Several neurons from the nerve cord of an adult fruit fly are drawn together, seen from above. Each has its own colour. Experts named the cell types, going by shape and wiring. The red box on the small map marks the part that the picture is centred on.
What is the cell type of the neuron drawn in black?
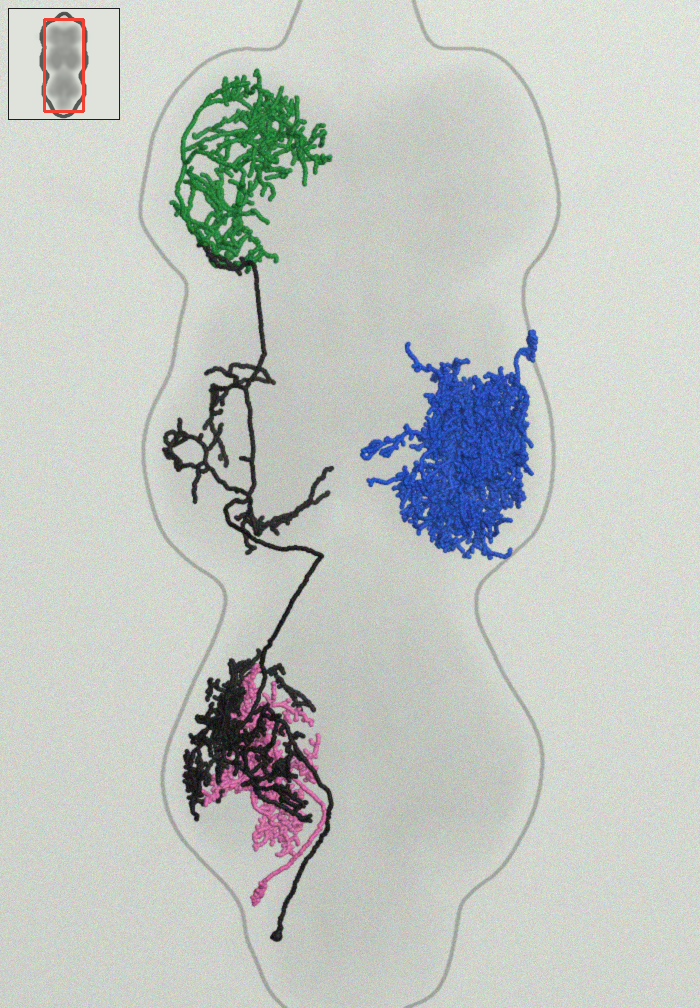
IN03A012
